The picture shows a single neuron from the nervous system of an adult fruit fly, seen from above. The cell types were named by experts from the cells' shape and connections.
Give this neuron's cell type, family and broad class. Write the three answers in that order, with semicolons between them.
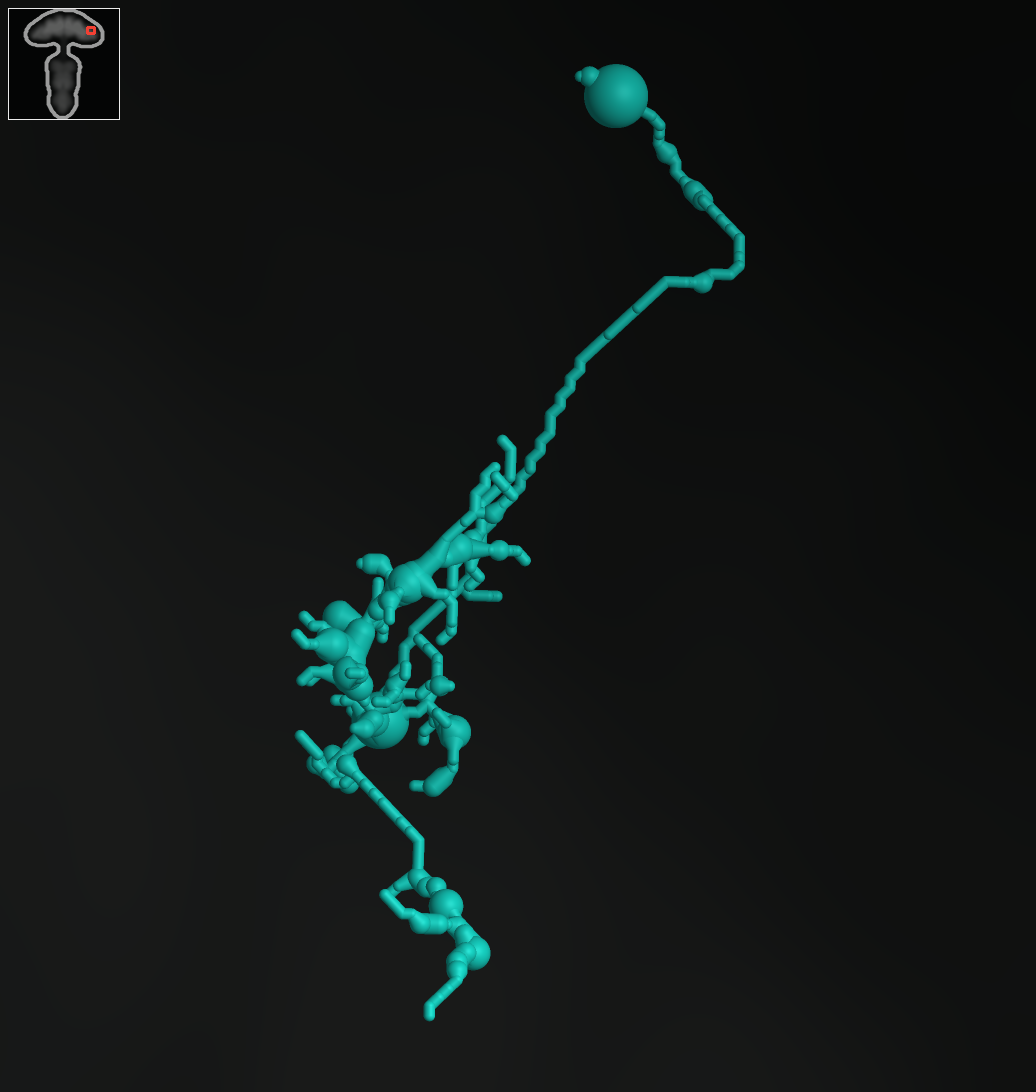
Dm2; Dm; optic-lobe intrinsic neuron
